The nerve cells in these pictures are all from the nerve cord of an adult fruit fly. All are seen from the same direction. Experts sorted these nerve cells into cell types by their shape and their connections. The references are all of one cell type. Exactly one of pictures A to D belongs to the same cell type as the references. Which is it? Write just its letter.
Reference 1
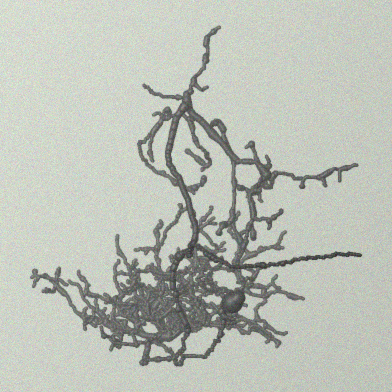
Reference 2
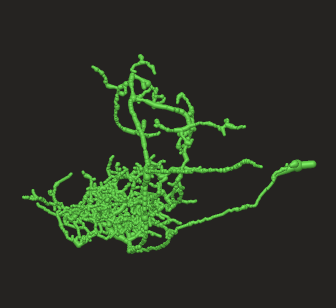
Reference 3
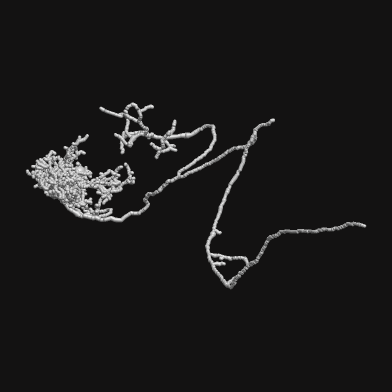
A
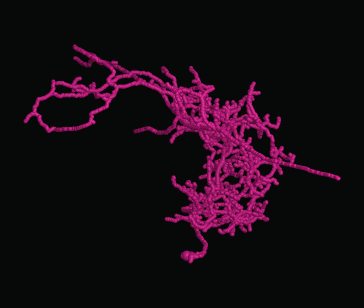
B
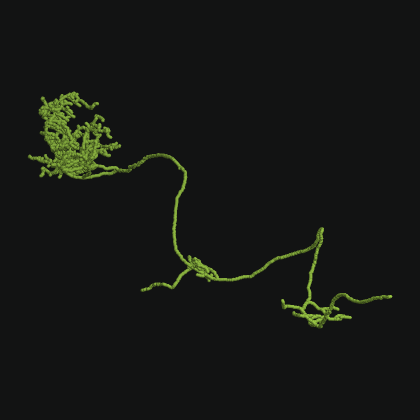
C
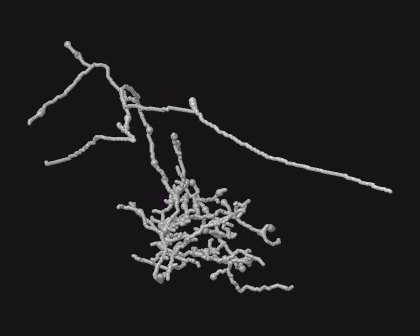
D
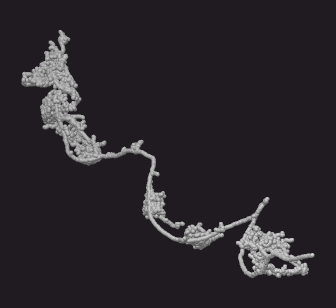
B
